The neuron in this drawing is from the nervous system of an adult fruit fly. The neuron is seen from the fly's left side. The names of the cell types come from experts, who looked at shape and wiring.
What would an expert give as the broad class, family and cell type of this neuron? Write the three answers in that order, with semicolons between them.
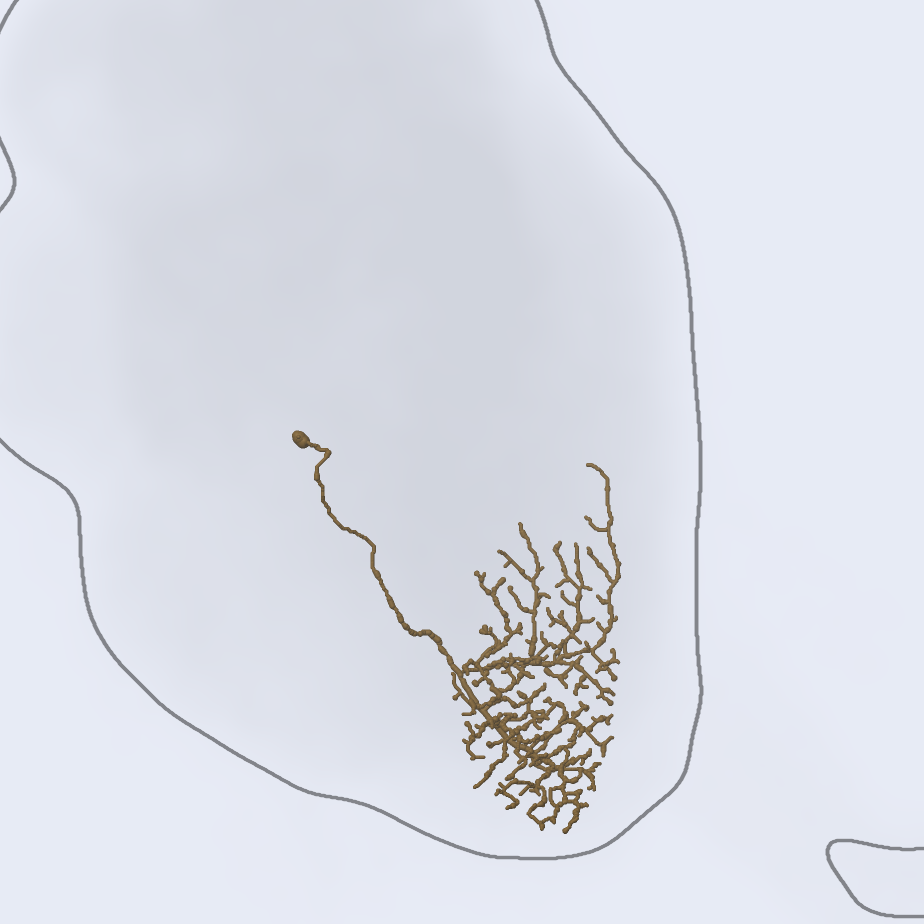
optic-lobe intrinsic neuron; Dm; Dm14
